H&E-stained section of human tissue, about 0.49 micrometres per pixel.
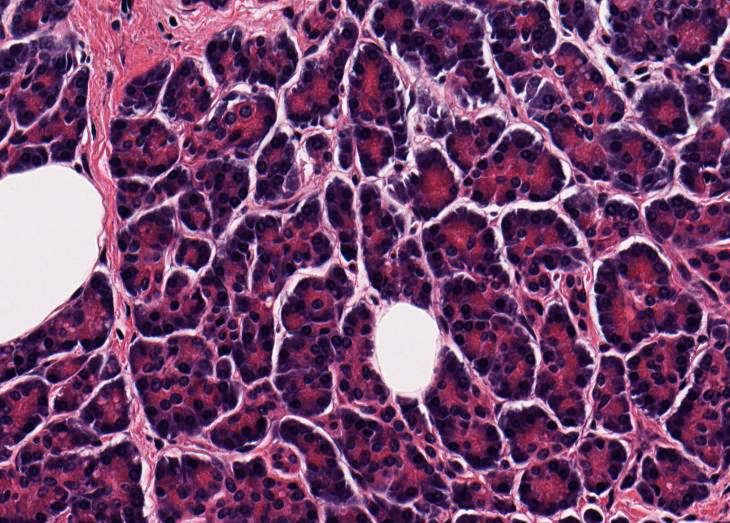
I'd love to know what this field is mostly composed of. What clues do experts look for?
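Acini of exocrine pancreas fill the field, closely packed and divided by thin strands of connective tissue. Acinar cells have round, dark nuclei toward the base and deep pink-red apical cytoplasm.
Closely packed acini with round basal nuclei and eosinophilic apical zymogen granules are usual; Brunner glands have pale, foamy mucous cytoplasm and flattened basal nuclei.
Acini show little or no lumen.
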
